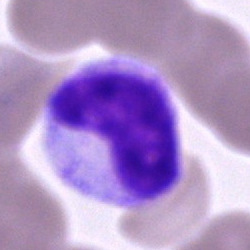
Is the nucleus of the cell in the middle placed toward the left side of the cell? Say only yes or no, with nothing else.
No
